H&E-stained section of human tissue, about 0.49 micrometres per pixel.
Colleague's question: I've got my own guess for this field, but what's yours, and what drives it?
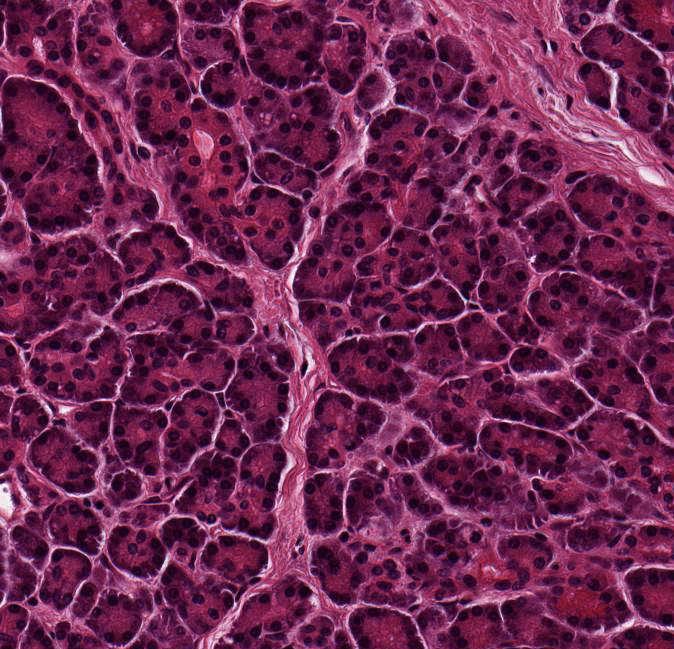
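Field: exocrine pancreas. Closely packed rounded acini fill almost the whole field, separated only by thin strands of connective tissue.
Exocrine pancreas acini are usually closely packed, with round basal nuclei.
Acinar nuclei round, dark, toward the outer edge of each acinus. Cytoplasm densely stained, purplish-pink.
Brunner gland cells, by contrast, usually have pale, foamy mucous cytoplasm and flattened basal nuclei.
Lumina small, barely visible.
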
